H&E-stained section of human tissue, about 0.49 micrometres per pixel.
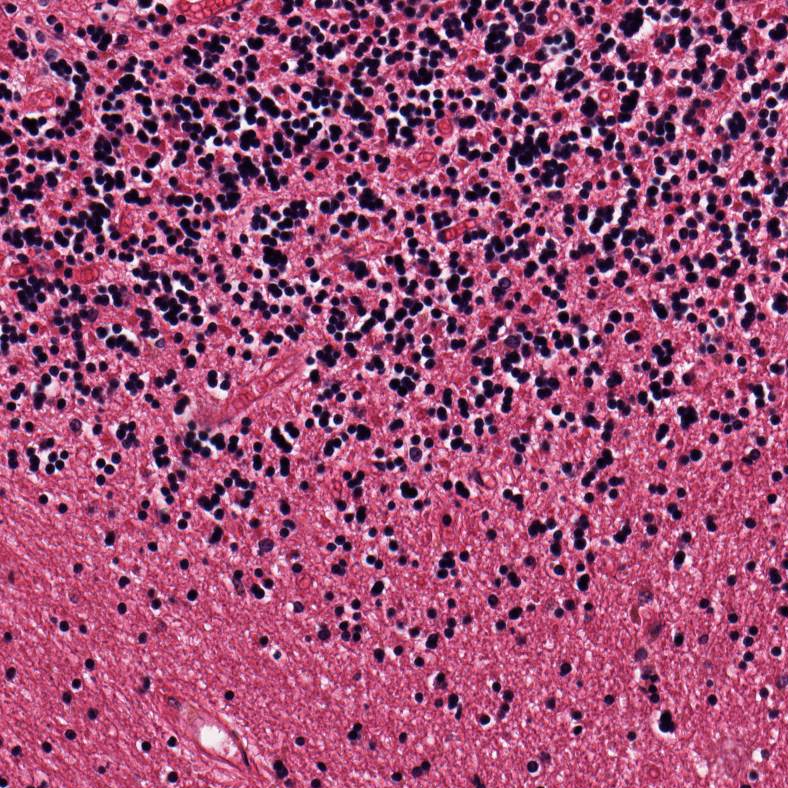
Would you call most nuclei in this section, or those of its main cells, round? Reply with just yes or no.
Yes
